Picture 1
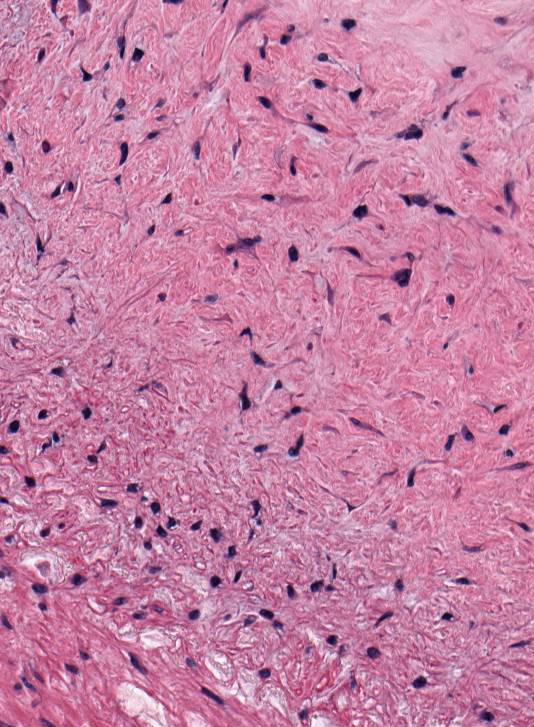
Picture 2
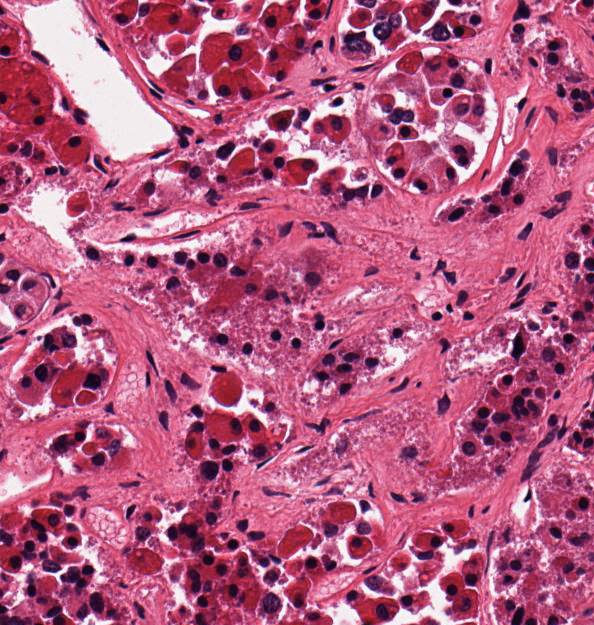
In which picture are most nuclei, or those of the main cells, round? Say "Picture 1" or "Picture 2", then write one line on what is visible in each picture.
Picture 2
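What picture 1 shows: Spindle and stellate cells with small dark elongated nuclei are scattered singly through the stroma.
What picture 2 shows: The nuclei of these cells are round, dark and mostly single, often sitting to one side of the cell.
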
